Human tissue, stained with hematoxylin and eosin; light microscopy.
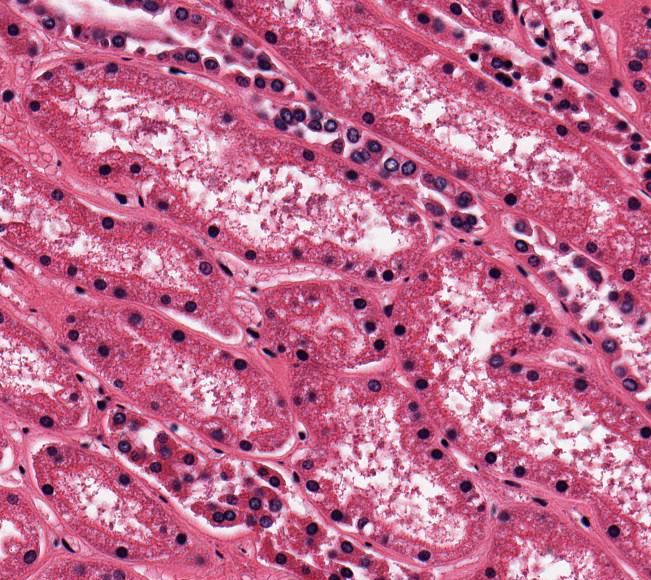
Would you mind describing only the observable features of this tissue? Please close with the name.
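Lengthwise-cut tubules pack the field, running upper left to lower right. Most have a single lining layer of cells with abundant, granular, strongly eosinophilic cytoplasm and round nuclei toward the base. Very scant interstitium with thin, flat-nucleated capillaries separates them. This is renal cortex.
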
